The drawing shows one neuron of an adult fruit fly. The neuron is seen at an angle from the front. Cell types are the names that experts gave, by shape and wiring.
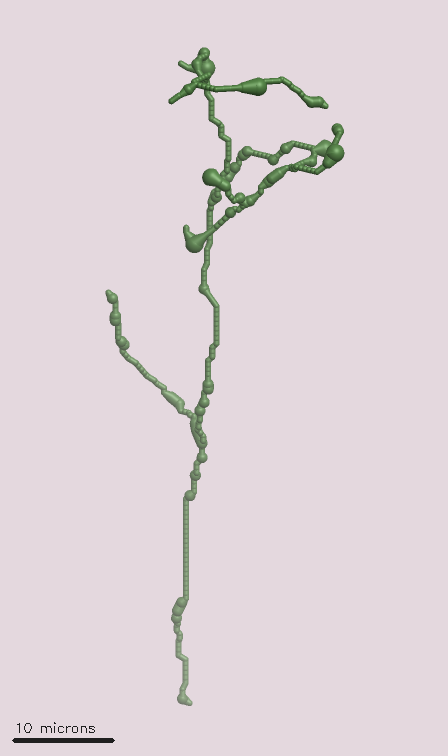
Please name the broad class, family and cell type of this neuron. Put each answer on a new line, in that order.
sensory neuron entering the brain
class gustatory
LB3a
